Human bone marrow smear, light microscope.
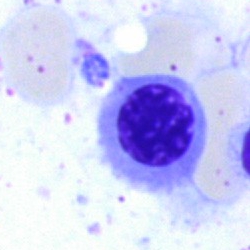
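Erythroblast, nucleus off-centre toward the upper right, chromatin dark purple and clumped with small paler patches between. A moderate rim of medium-blue cytoplasm is widest on the left and lower side; the roughly round outline is slightly frayed and fuzzy at lower left.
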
